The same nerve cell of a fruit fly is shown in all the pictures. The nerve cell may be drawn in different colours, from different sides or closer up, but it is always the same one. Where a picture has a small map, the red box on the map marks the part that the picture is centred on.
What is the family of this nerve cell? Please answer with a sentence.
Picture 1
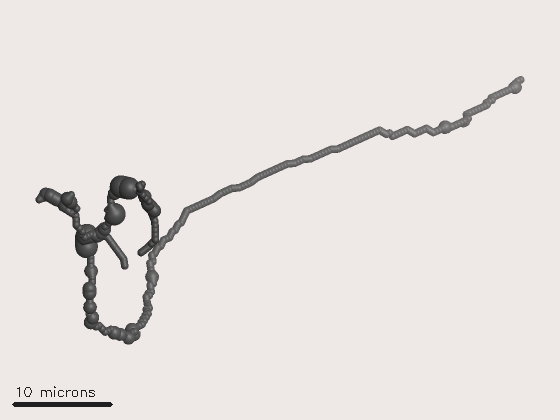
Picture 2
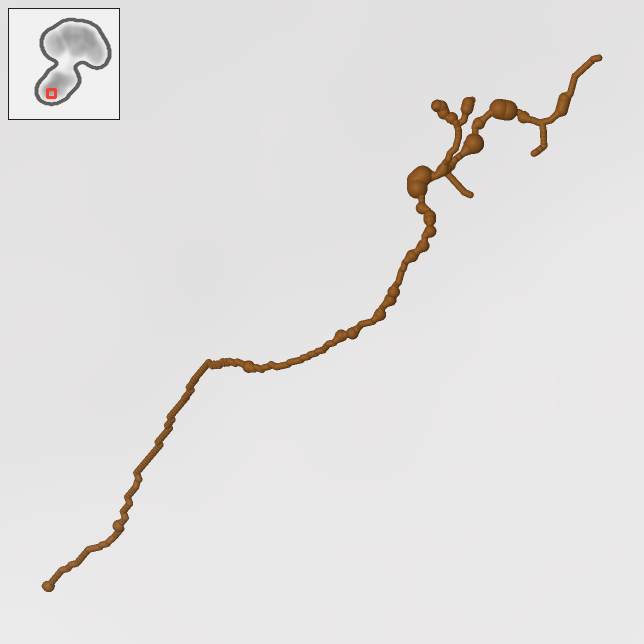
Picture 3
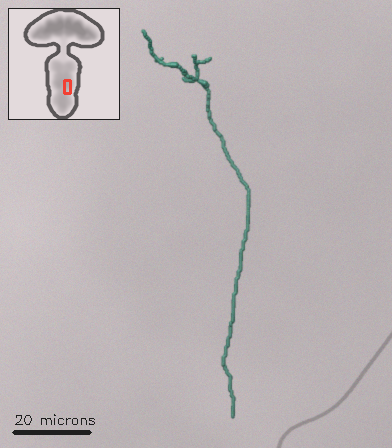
The family is class mechanosensory tactile.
